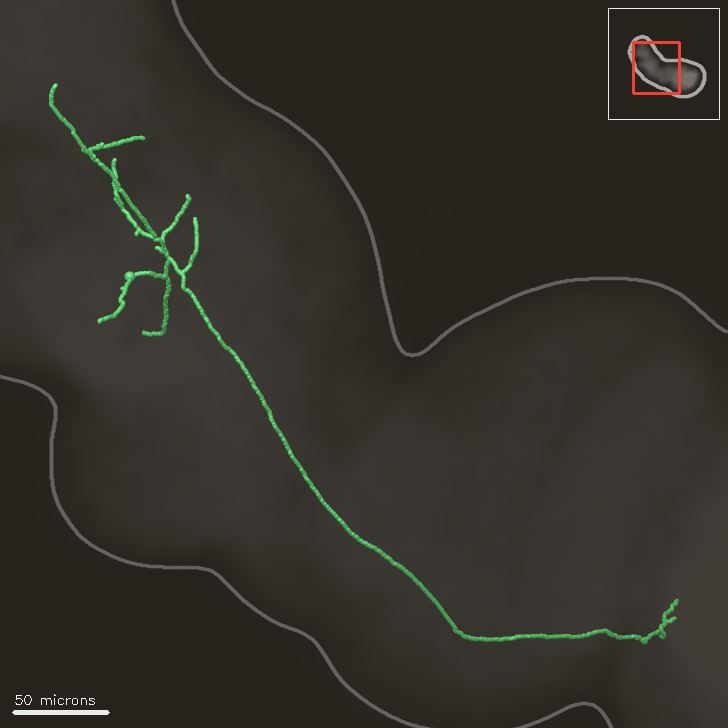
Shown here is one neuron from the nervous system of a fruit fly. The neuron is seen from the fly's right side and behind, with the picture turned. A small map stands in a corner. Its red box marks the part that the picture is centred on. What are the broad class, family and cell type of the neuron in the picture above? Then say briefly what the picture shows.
It is a sensory neuron ascending to the brain. The name of its family is class mechanosensory proprioceptive. Its cell type is SApp13. From left to right in the picture it spans about 350 microns. In this view it is about as wide as it is tall.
